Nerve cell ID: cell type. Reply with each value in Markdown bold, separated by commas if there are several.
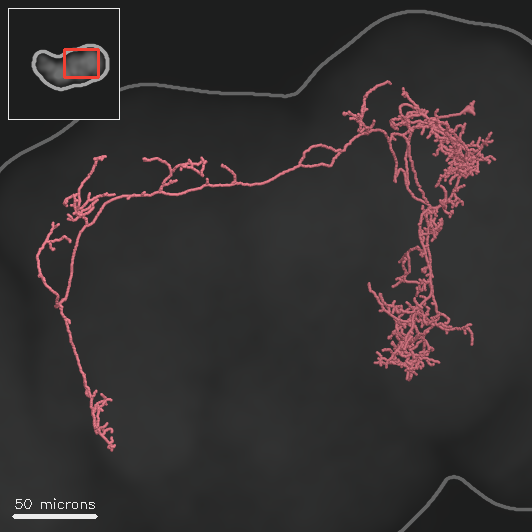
**WEDPN12**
